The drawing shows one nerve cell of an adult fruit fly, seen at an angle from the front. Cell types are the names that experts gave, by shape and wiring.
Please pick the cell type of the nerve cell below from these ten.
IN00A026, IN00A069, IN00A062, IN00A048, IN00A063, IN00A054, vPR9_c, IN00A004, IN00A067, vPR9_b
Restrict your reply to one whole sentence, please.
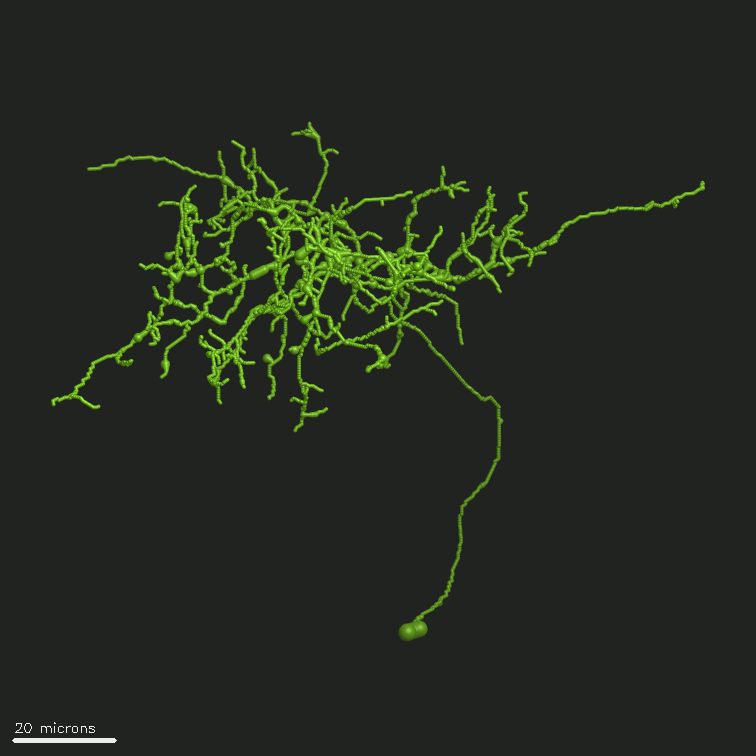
Among cell types, the one for this nerve cell is IN00A062.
